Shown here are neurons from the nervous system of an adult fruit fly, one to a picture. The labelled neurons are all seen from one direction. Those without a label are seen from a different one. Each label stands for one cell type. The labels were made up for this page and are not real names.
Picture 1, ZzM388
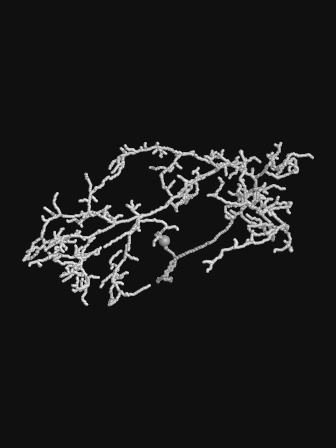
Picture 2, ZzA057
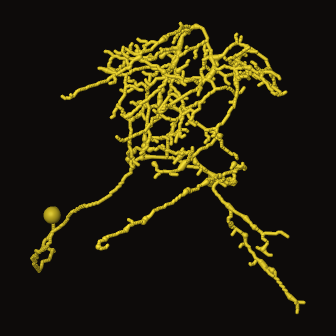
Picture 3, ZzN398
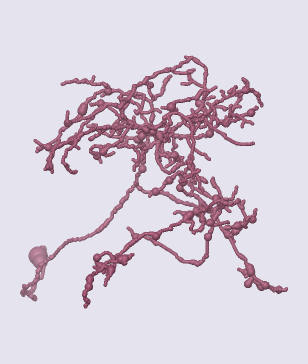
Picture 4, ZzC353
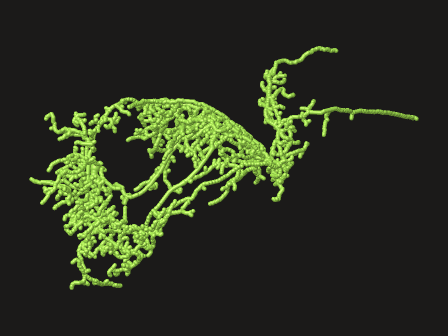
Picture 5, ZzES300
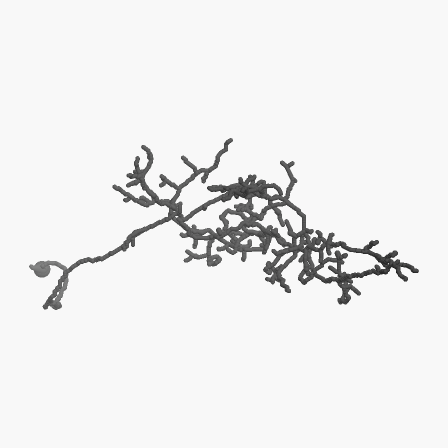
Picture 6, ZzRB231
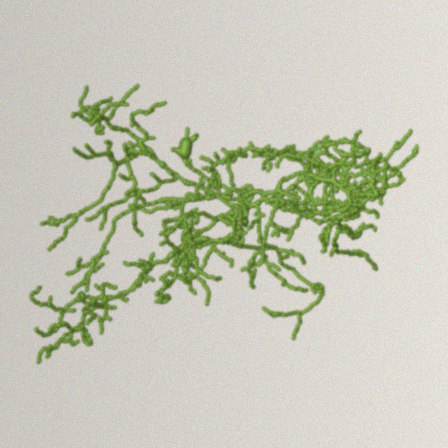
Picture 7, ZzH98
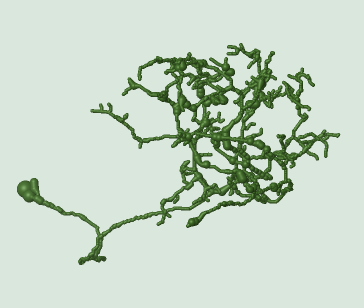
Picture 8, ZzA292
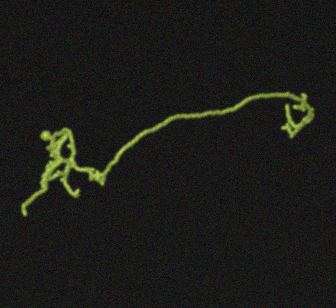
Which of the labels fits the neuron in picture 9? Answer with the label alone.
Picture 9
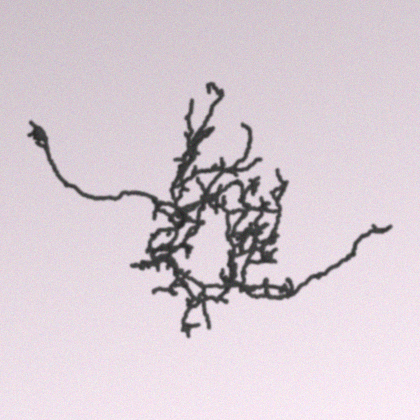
ZzH98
